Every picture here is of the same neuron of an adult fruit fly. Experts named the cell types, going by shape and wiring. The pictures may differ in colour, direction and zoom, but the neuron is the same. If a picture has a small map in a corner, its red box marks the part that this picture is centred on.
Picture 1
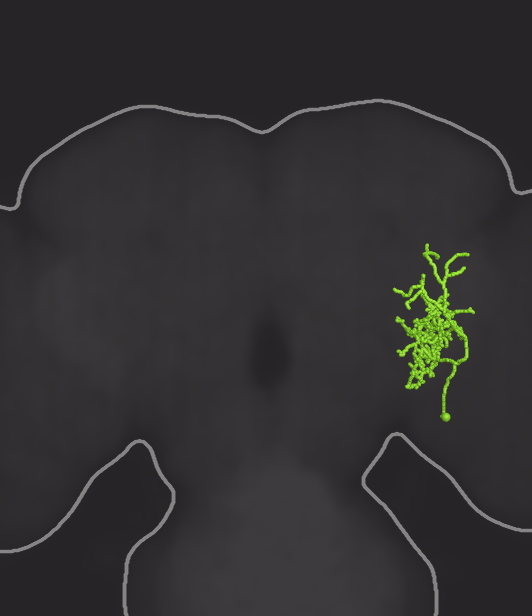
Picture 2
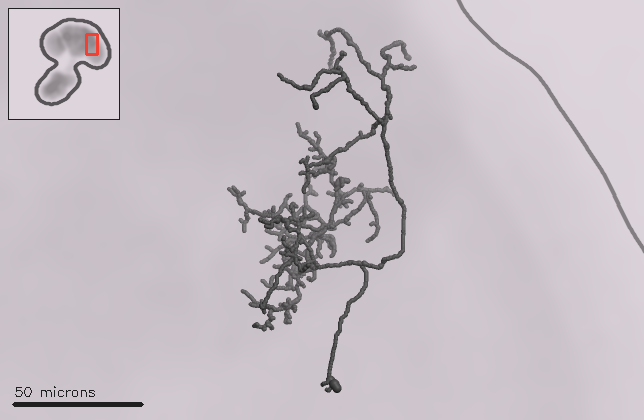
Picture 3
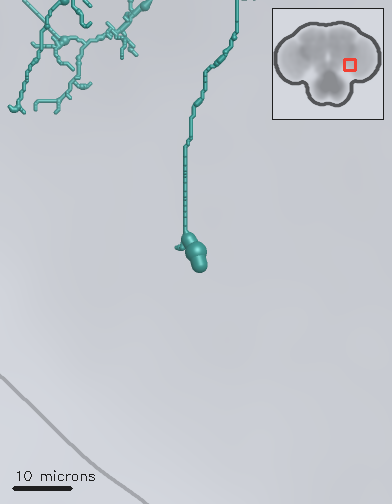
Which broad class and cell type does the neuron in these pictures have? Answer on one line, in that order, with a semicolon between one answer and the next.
central-brain intrinsic neuron; CB3499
